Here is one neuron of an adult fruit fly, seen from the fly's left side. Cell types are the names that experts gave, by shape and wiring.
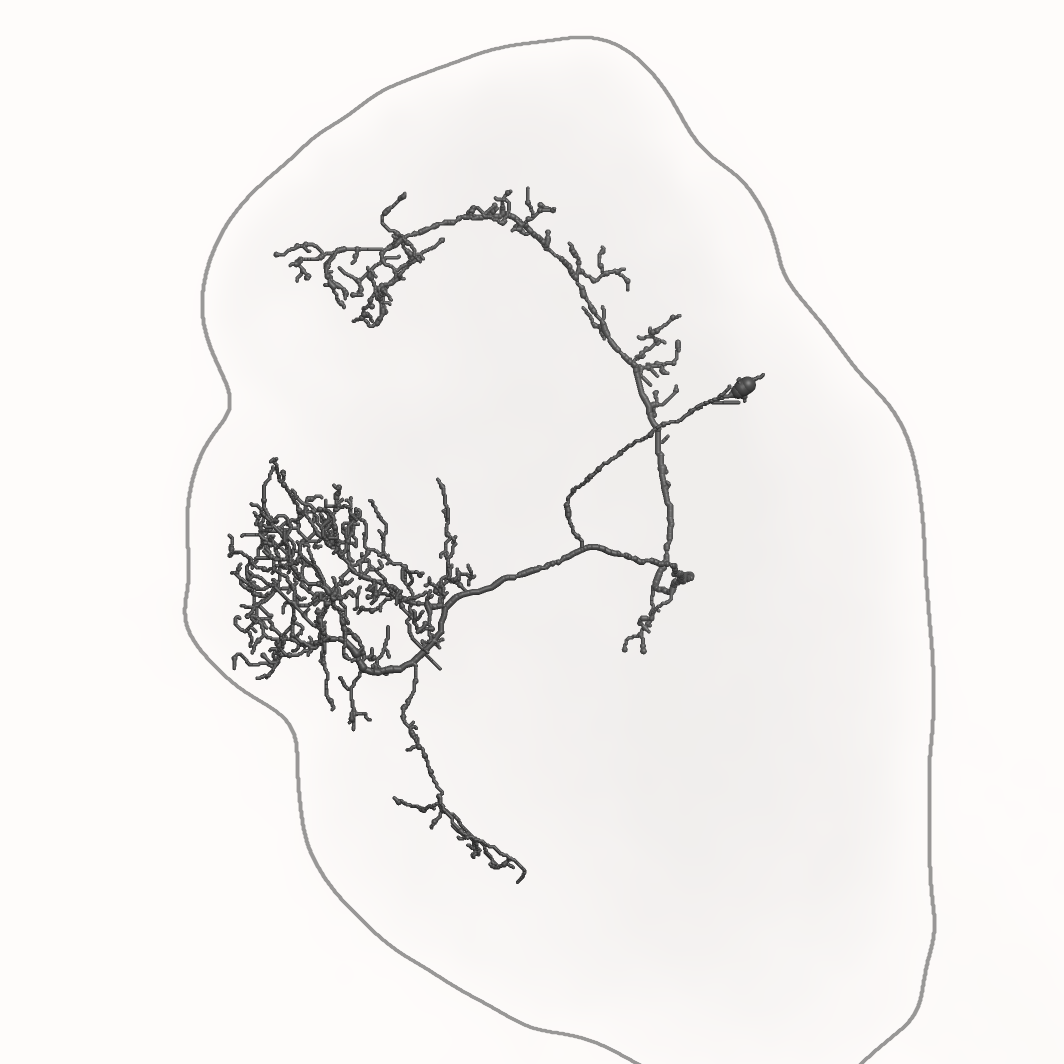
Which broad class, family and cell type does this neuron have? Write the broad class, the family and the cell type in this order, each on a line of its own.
central-brain intrinsic neuron
class ALPN
M_spPN5t10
